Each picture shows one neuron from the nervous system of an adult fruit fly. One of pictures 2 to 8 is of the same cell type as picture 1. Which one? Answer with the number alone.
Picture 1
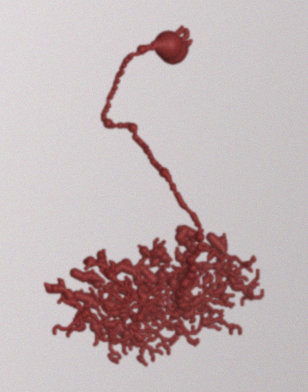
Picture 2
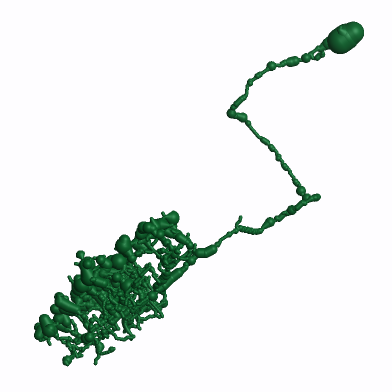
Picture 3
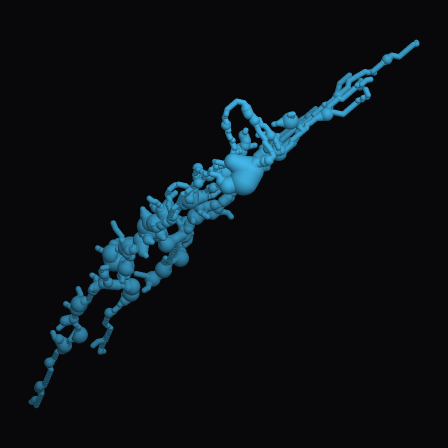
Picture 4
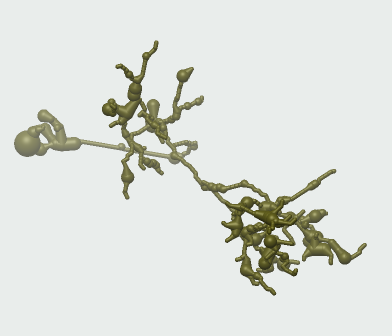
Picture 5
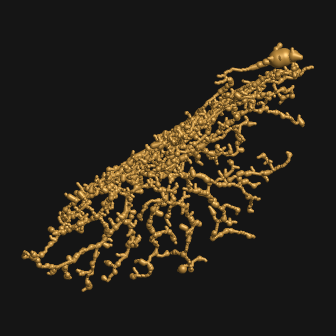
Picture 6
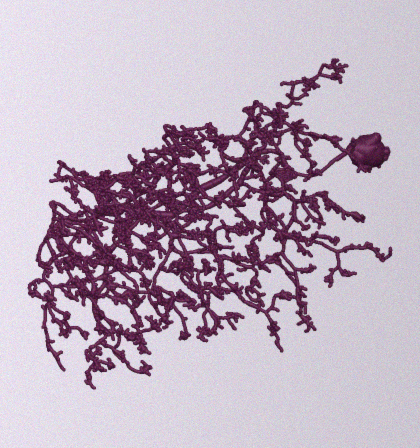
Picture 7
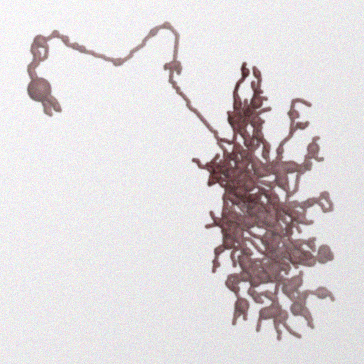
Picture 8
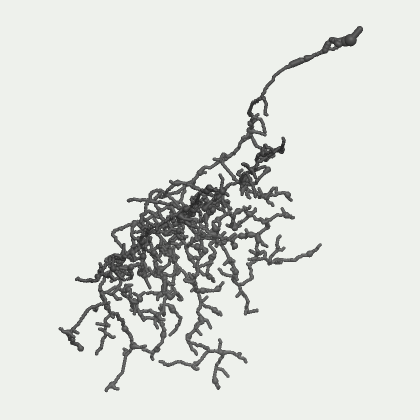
2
